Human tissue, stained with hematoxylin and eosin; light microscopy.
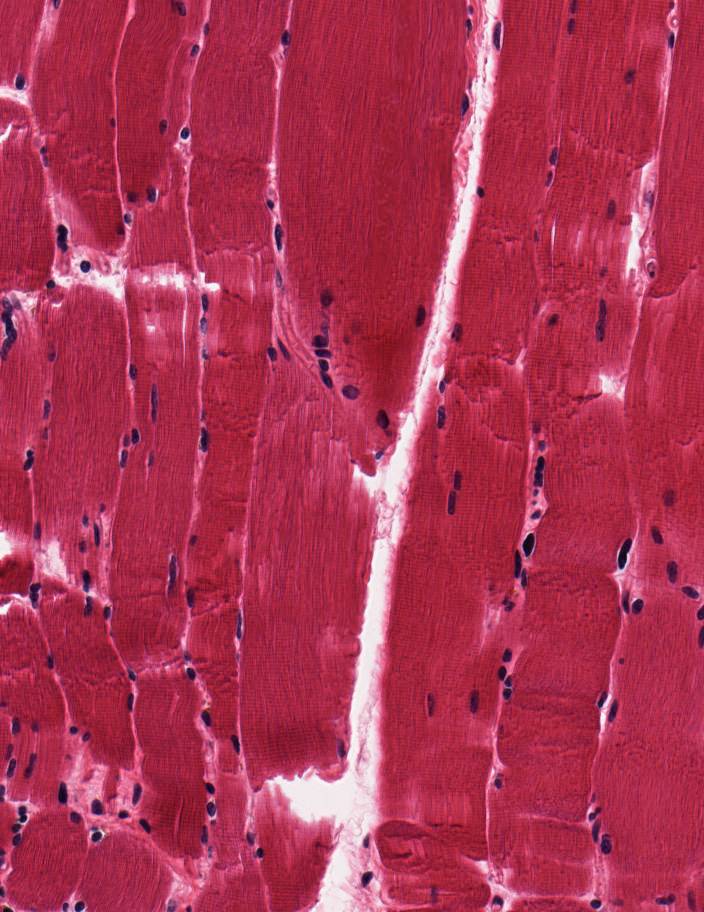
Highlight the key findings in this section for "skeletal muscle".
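Going through what fits skeletal muscle, I notice first that the fibres are unbranched.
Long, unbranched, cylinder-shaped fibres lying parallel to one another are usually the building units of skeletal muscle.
So that much goes with it. Then the nuclei: they sit at the edges of the fibres rather than in their centres. They are dark, elongated ovals, lined up with the length of the fibres. And throughout the field the fibre cytoplasm stains a deep red-pink.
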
